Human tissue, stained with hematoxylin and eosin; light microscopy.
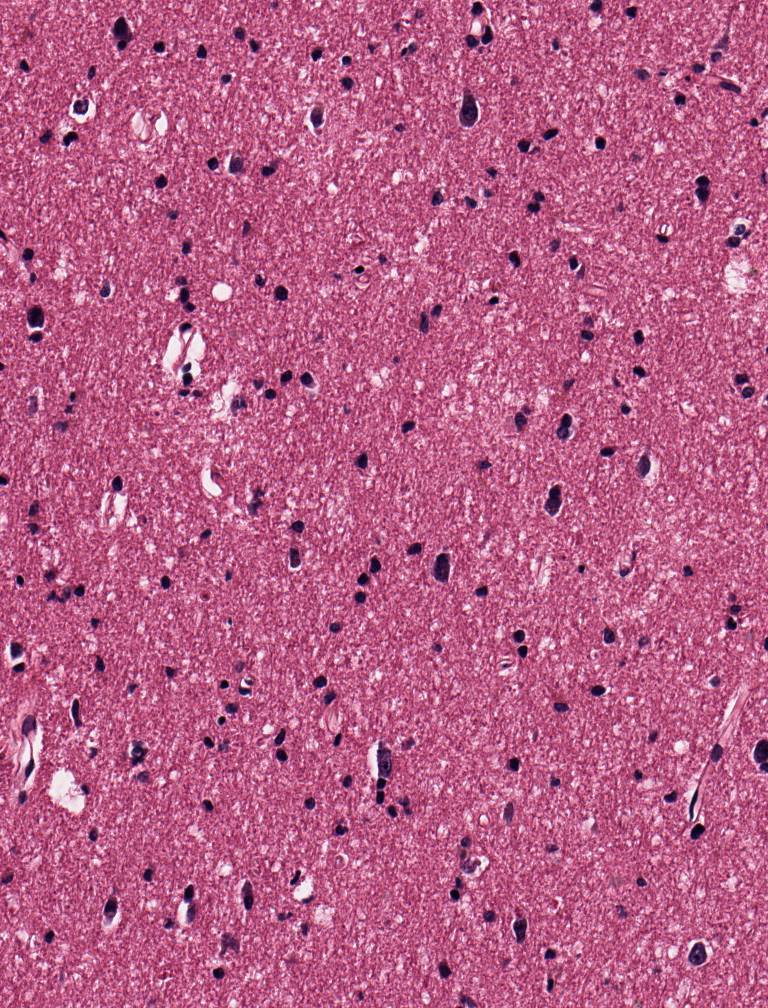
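Cerebral cortex: uniform pink, finely fibrillary neuropil with evenly scattered cells and no layering or organised units. Most nuclei are small, round and dark, lying singly with little or no visible cytoplasm. A few dark cell bodies are tapered or teardrop-shaped rather than round. In the left half, small vessels lie within clear spaces in the neuropil.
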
